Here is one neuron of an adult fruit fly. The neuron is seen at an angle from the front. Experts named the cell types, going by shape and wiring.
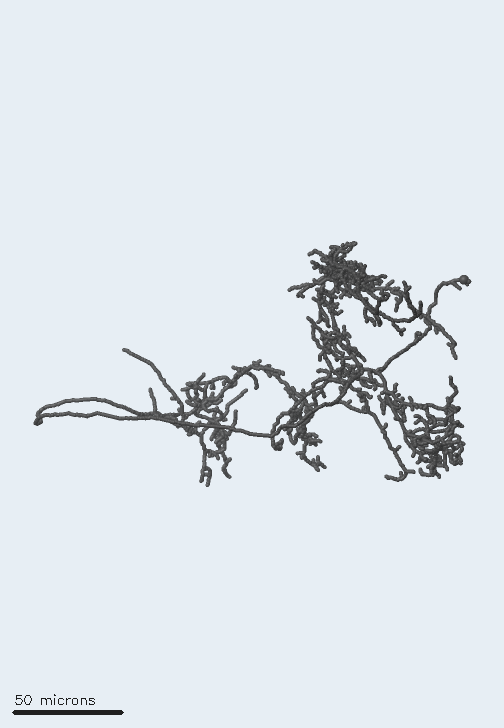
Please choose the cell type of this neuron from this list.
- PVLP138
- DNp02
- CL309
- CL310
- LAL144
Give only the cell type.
CL309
